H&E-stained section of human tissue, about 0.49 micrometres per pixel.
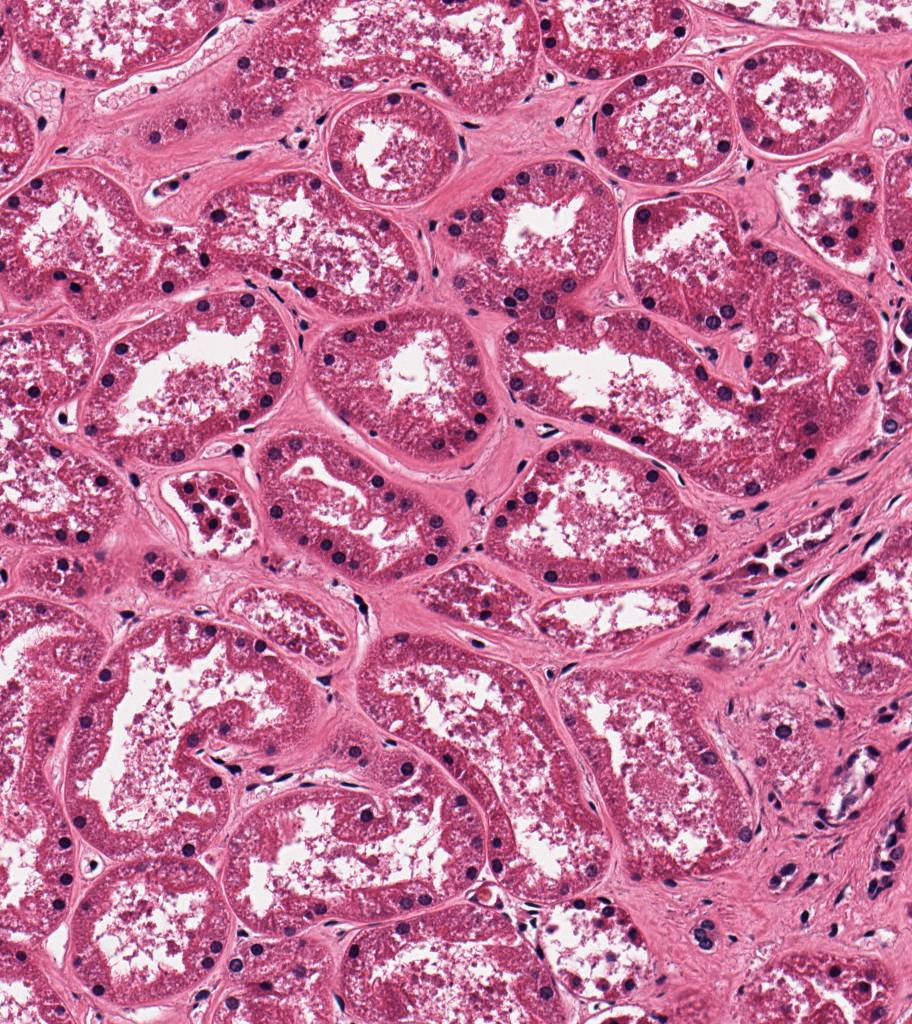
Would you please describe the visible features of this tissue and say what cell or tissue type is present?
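Almost the entire field is occupied by closely packed tubules whose profiles are round, oval, or elongated and curved. A single layer of cuboidal to low columnar cells lines each tubule. These cells have abundant granular pink cytoplasm and small round dark nuclei arranged in a row near the outer edge of the tubule. This tissue is renal cortex.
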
